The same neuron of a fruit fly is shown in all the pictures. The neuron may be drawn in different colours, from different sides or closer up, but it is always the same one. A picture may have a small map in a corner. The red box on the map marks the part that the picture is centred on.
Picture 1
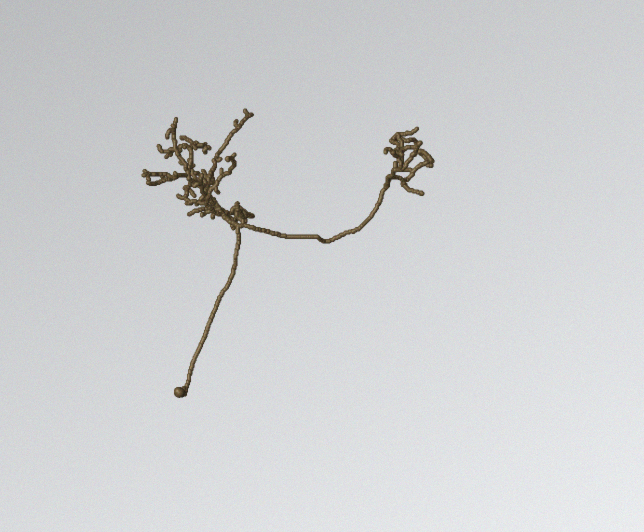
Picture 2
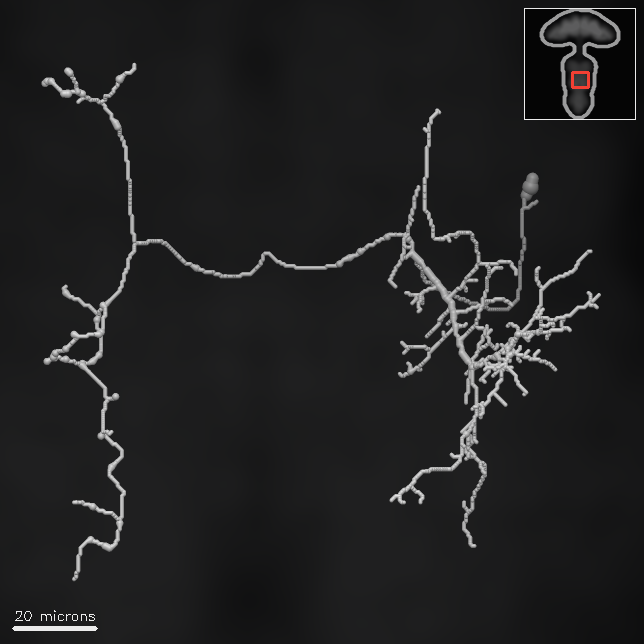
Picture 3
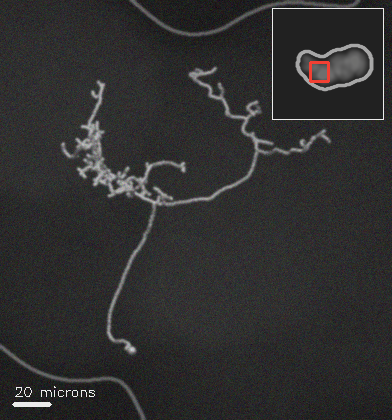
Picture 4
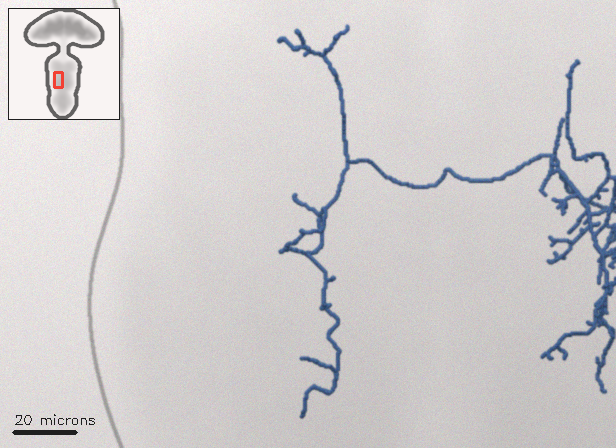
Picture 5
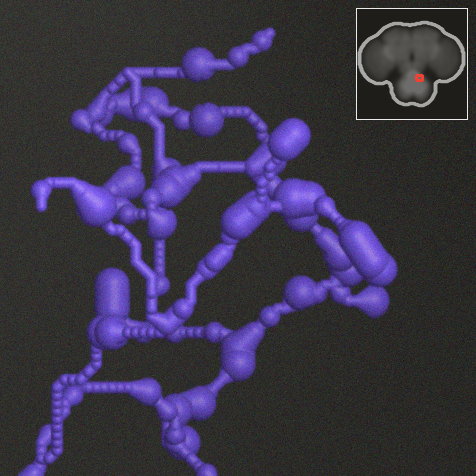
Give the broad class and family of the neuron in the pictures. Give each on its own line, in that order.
nerve-cord intrinsic neuron
hemilineage 07B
